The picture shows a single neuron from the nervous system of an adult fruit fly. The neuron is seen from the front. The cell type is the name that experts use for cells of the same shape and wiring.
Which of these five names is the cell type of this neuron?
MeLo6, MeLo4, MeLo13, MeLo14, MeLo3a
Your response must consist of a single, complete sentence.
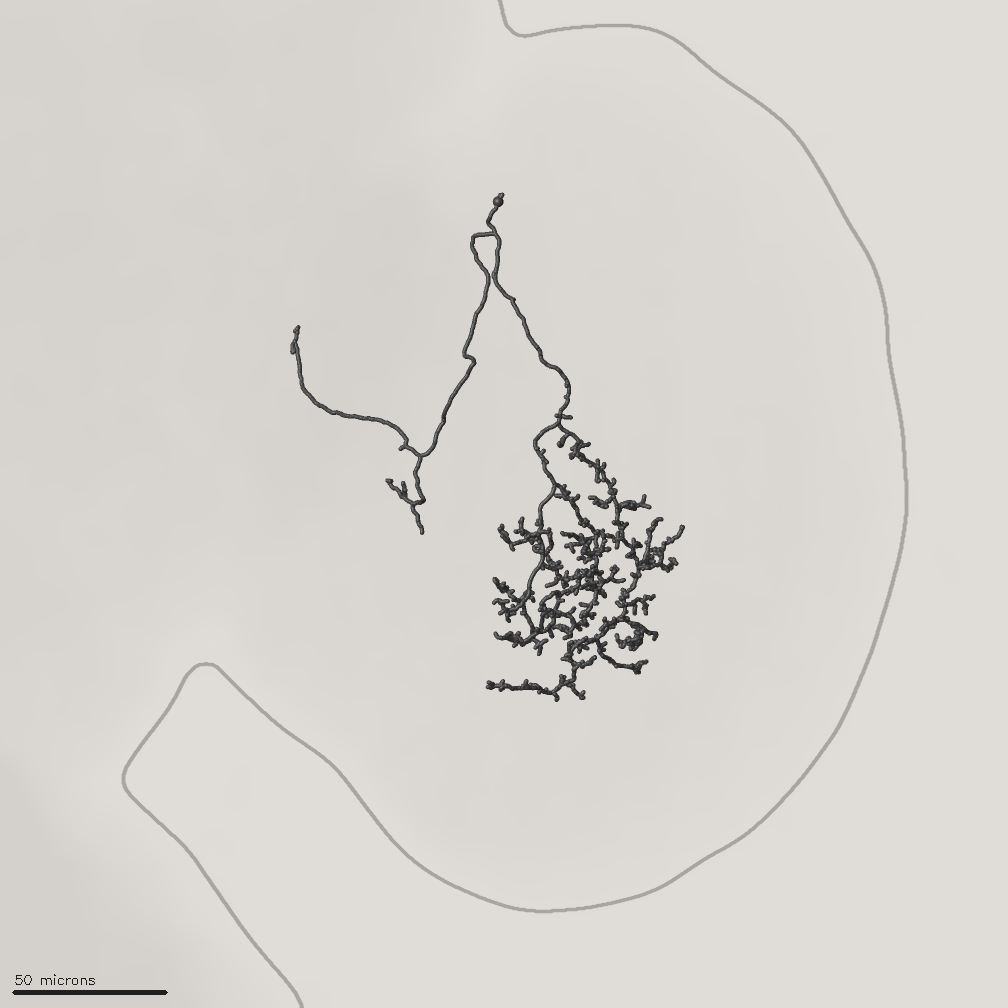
The neuron is categorized under cell type MeLo6.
